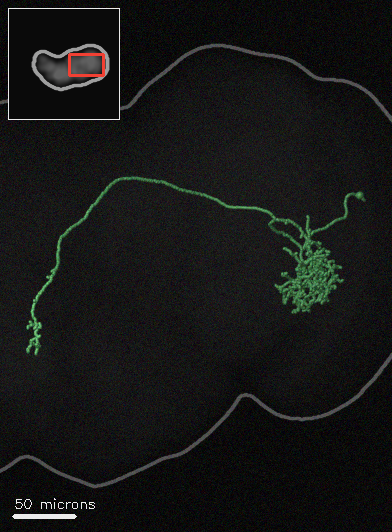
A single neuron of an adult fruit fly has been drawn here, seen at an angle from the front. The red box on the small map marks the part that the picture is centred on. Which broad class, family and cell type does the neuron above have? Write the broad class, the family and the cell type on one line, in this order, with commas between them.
central-brain intrinsic neuron, hemilineage VLPl2_medial, AVLP194_a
